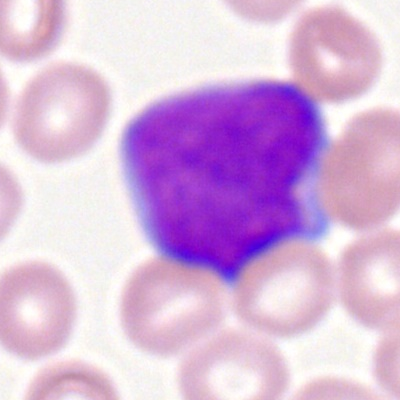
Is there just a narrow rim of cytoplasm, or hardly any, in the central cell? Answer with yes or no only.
Yes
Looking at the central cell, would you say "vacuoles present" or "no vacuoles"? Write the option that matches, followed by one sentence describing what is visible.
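No vacuoles. No vacuoles are seen in the cell.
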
